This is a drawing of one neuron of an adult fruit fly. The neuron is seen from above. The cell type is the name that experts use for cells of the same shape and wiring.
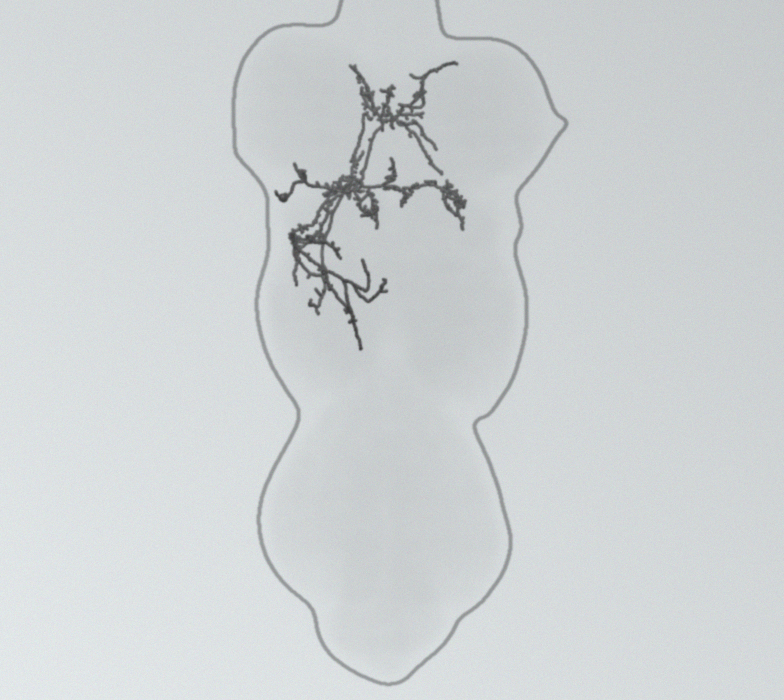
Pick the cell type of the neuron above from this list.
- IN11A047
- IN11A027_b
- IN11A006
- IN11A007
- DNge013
IN11A006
